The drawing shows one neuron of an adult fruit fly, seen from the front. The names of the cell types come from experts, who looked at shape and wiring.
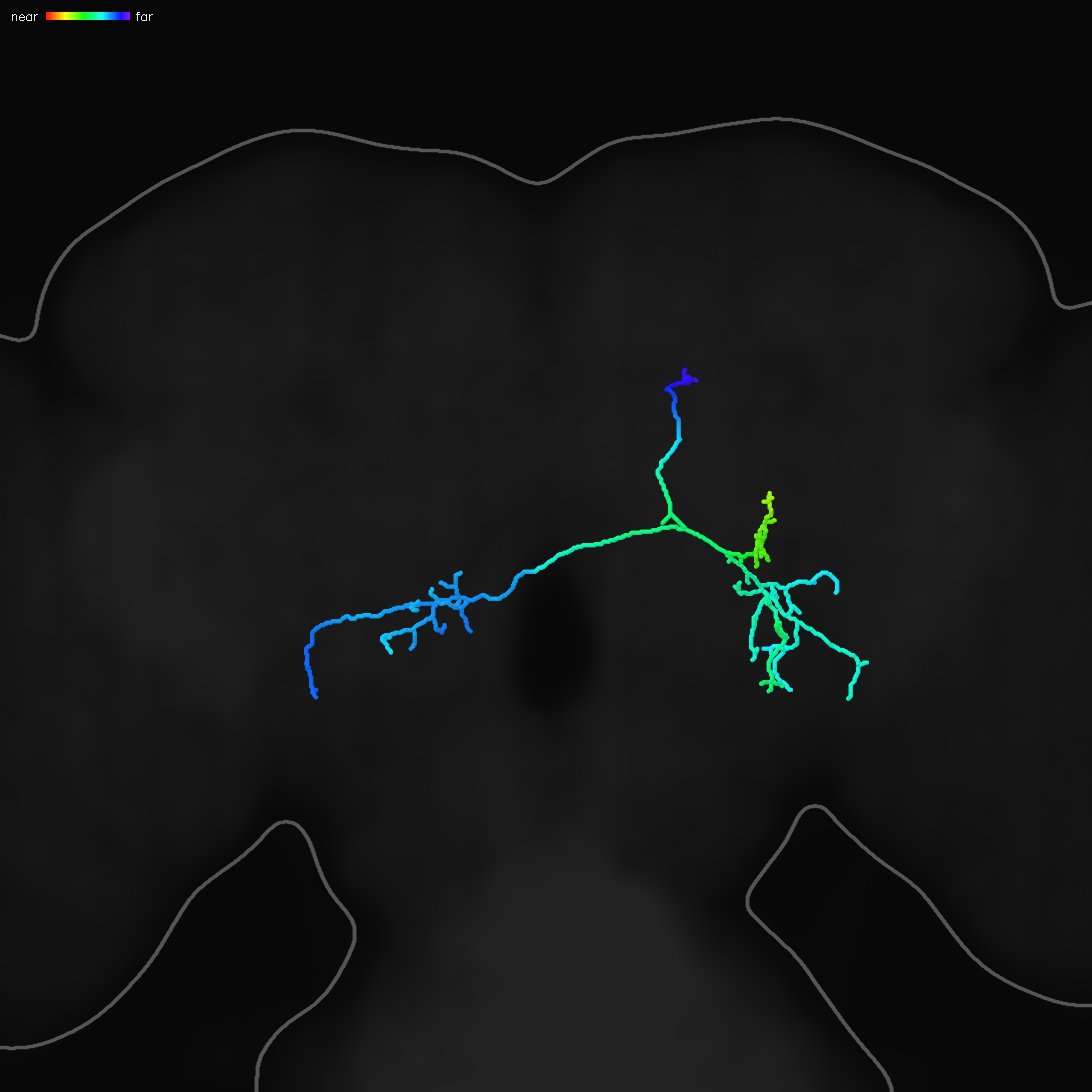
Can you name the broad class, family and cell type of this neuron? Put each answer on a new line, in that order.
central-brain intrinsic neuron
hemilineage DM6_central1
CB1914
